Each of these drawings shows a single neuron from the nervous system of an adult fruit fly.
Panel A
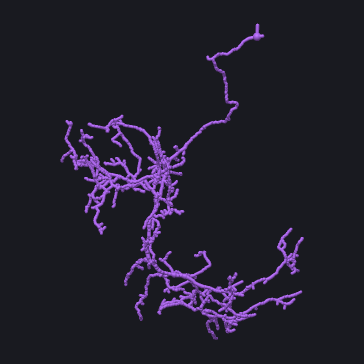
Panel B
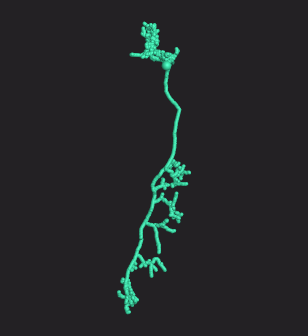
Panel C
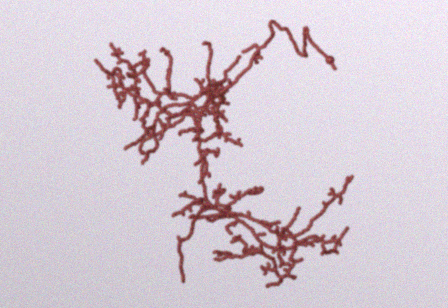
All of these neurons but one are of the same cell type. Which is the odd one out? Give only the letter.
B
